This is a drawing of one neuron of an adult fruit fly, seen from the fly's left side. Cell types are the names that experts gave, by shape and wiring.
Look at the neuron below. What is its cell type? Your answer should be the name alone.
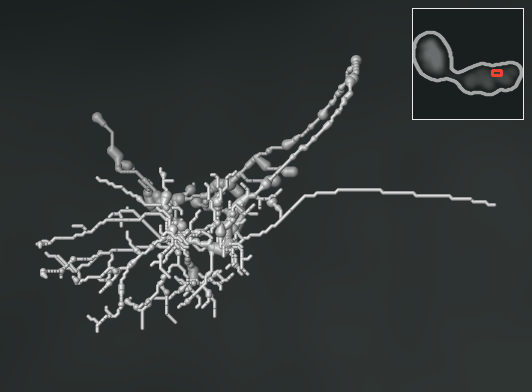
IN06A114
